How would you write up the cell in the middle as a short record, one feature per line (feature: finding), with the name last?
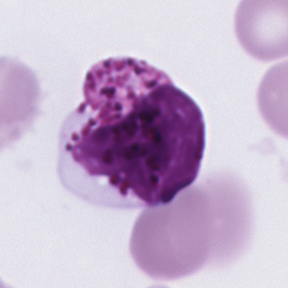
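Surface: no projections standing out
Nucleus: one large dark purple mass filling the right side of the cell
Granules: coarse, dark purple-black, scattered over the cell, including on top of the nucleus
Upper left: pinkish-purple granular area, lighter than the nucleus
Cell: basophil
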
